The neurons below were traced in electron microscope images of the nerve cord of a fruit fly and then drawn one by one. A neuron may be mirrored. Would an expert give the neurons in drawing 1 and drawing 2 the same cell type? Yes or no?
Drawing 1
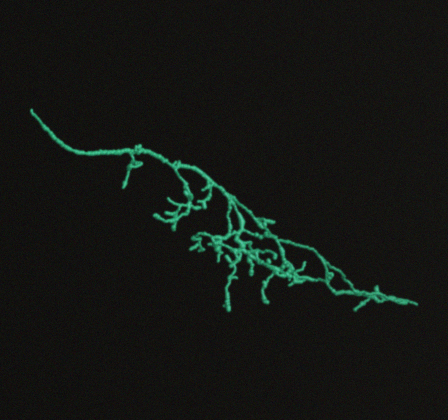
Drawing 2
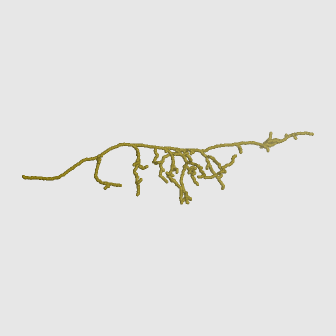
yes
